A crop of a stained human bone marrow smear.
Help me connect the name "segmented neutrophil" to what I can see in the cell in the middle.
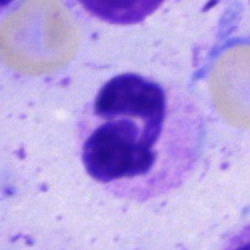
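Fits segmented neutrophil: fine, faint pinkish granules in the cytoplasm.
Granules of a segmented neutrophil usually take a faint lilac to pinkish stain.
Also fits: dense, dark purple chromatin.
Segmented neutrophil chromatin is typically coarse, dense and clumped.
Nucleus divided into two lobes, lying toward the left of the cell, with more cytoplasm on the right.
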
